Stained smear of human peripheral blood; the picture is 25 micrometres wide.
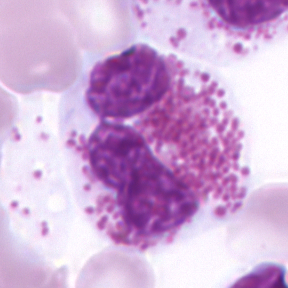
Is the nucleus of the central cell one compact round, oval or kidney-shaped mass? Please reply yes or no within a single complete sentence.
No, the nucleus is not a single compact piece but two or more distinct lobes.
